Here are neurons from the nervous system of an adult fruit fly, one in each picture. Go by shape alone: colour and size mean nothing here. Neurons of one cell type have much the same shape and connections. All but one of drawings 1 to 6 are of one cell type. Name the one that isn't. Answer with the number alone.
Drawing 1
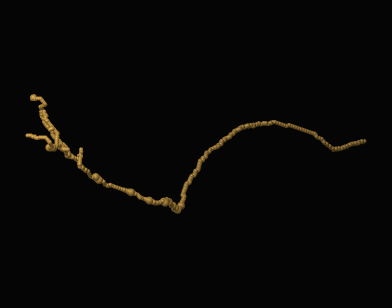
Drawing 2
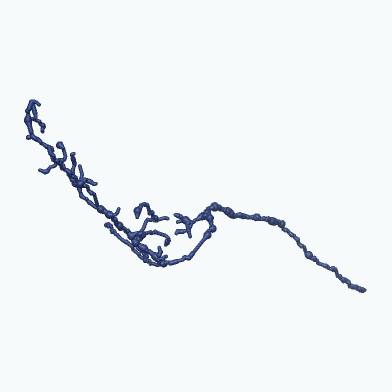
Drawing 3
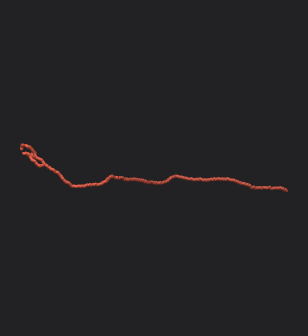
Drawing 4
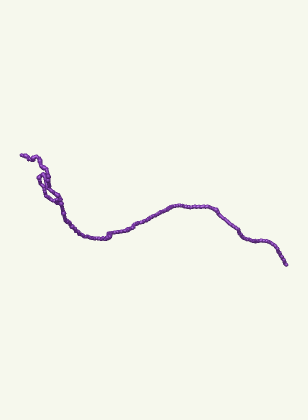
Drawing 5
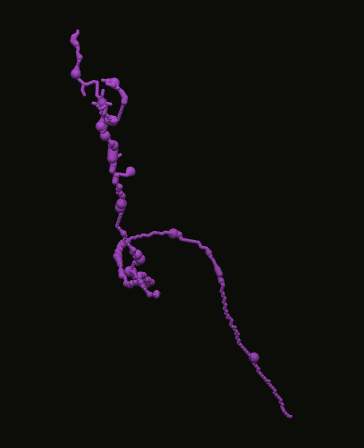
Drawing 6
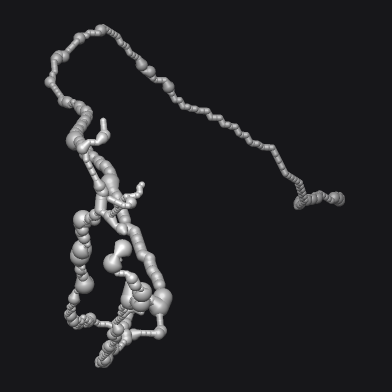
2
